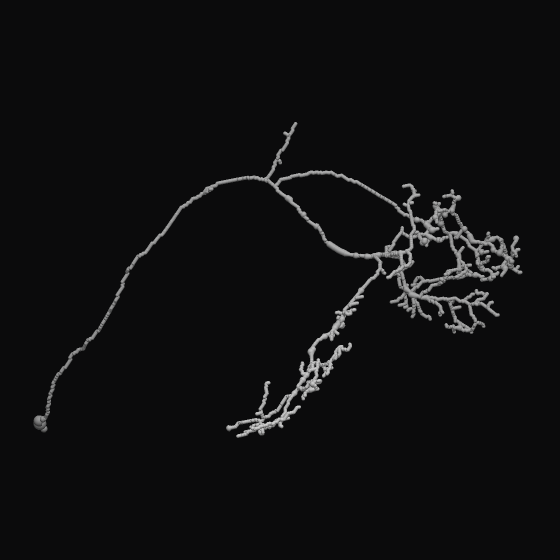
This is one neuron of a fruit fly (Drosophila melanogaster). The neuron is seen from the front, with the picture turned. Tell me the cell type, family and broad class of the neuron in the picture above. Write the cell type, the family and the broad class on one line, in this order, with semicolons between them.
WED095; hemilineage DM1_antero_ventral; central-brain intrinsic neuron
